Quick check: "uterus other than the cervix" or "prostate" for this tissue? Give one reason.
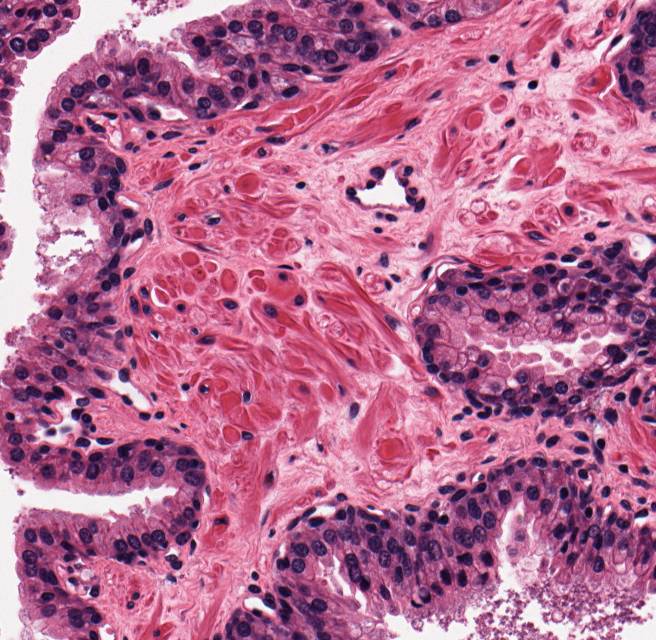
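It's prostate. What decides it is the stroma: the central core is pink, with smooth muscle bundles cut both across and along, running in varied directions, and their cells have bright pink cytoplasm.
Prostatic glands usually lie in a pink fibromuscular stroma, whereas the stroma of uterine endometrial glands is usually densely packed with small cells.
The epithelium bordering that core along the left, bottom and right sides is made of tall columnar cells.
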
